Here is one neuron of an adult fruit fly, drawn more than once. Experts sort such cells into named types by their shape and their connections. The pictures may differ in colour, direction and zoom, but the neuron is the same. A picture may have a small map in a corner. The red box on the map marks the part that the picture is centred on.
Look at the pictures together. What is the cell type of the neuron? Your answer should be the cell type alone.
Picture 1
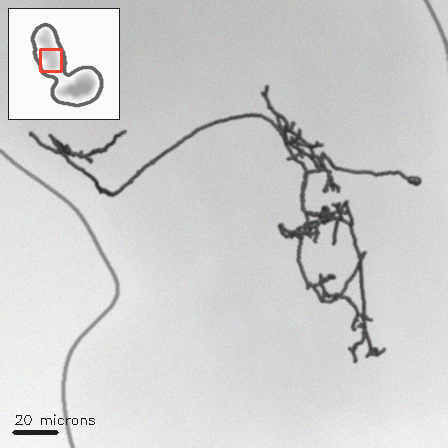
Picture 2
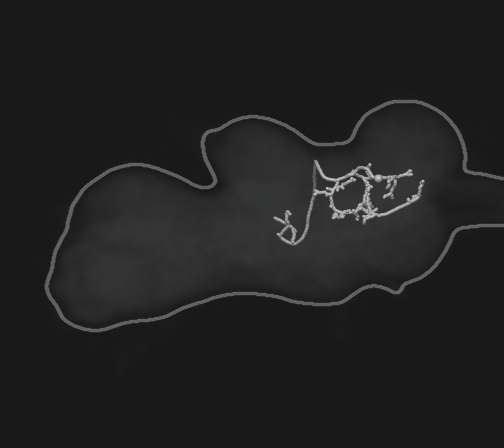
IN01A062_c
